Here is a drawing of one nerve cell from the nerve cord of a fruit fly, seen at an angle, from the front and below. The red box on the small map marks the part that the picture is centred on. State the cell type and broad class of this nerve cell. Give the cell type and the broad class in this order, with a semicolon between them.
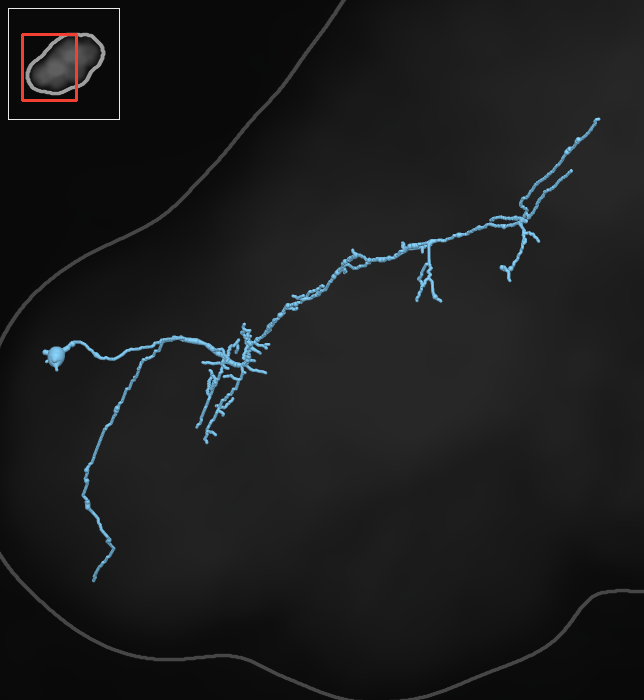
ENXXX226; efferent neuron of the nerve cord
